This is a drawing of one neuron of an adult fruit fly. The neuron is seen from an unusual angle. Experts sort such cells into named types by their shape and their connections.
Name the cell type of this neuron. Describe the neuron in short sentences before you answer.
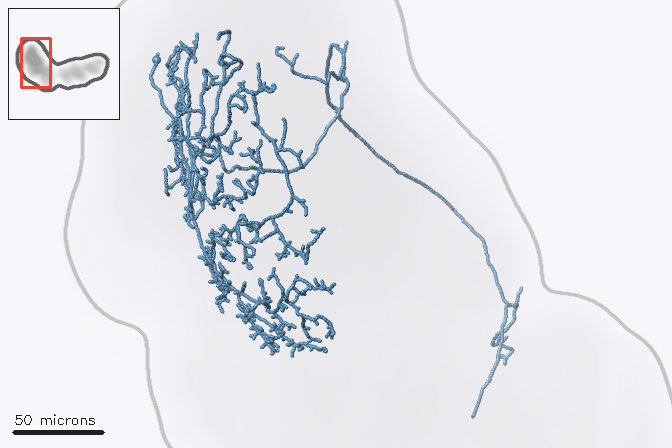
The cell body can be seen at the upper left of the picture. By the scale bar it is about 200 microns tall in this view. Dozens of branch ends can be seen. It is a visual projection neuron. It is of cell type MeVPLo2.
